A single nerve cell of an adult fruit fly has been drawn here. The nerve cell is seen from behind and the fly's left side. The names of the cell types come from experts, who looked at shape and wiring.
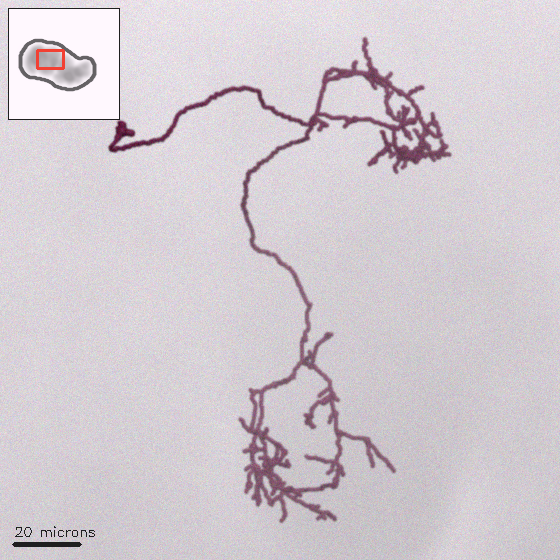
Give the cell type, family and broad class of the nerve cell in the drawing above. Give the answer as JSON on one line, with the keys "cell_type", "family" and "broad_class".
{"cell_type": "AVLP584", "family": "hemilineage DM6_posterior", "broad_class": "central-brain intrinsic neuron"}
